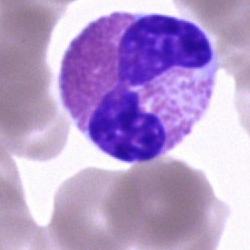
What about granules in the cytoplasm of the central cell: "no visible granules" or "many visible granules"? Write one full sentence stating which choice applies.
Many granules can be seen in the cytoplasm of the cell.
